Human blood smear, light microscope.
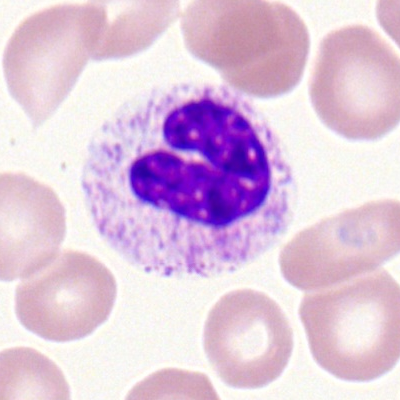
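Band neutrophil: looking at it, the chromatin strikes me as dark purple and coarsely clumped, and I can find no nucleoli in the nucleus. Fine lilac granules are scattered throughout the cytoplasm, and I see no vacuoles there.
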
